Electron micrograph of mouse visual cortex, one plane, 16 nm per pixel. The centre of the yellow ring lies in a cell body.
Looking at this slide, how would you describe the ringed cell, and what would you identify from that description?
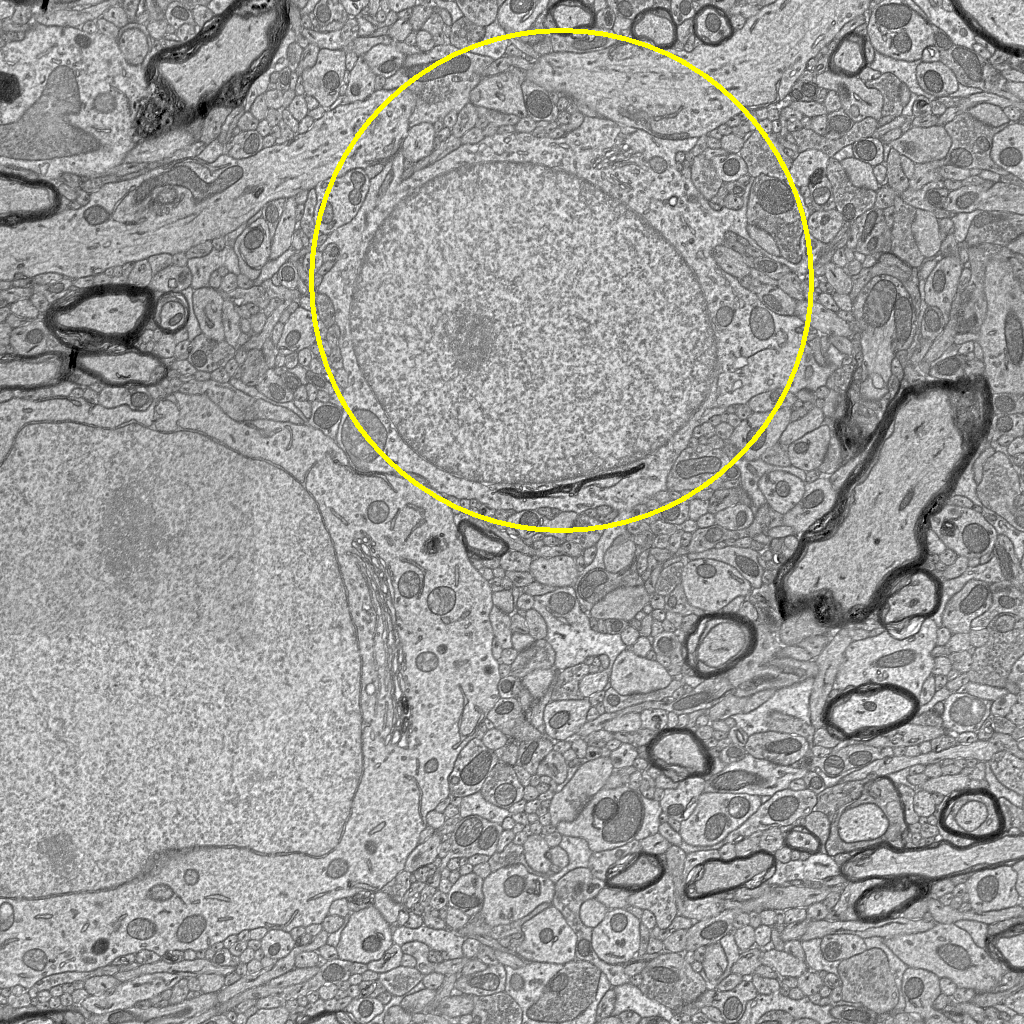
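A large nucleus, round to slightly oval, has its whole outline within the picture. Its envelope is smooth, without deep infoldings. Chromatin is finely granular and evenly spread, lacking thick dark clumps along the envelope. The cytoplasm shows no dark dense granules. It is an astrocyte.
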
